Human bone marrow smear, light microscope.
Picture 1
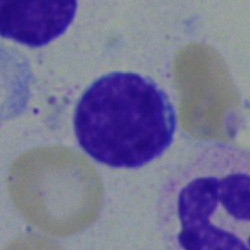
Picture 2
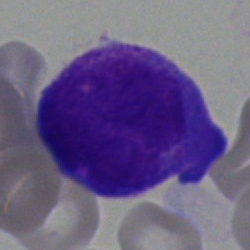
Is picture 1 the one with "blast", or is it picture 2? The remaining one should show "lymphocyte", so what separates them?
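Picture 1 is a lymphocyte; picture 2 is a blast. The lymphocyte is round with a smooth outline, whereas the blast is roughly round with a blunt rounded bulge projecting from its lower right edge. Chromatin in the lymphocyte is dense, dark purple and coarsely mottled; in the blast it is fine and evenly stained, without coarse dark clumps.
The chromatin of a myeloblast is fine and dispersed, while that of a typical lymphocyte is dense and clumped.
Cytoplasm is scant in both cells. In the lymphocyte it is a very thin, paler rim seen mainly along the right edge; in the blast the nucleus fills almost the whole cell and the little cytoplasm visible is deep blue. No nucleoli are visible in the lymphocyte.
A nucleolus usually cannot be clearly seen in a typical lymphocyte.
The lymphocyte contains no vacuoles, and the blast shows no distinct granules. Small purple dots are scattered in the background to the upper left of the lymphocyte.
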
